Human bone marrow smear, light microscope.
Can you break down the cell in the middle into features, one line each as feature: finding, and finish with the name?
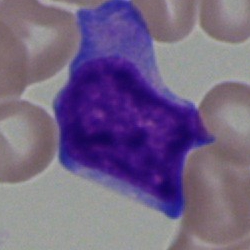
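Projection: pointed, jutting from right side
Nucleus: fills most of cell
Cytoplasm: blue; broadest band above nucleus
Identity: blast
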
